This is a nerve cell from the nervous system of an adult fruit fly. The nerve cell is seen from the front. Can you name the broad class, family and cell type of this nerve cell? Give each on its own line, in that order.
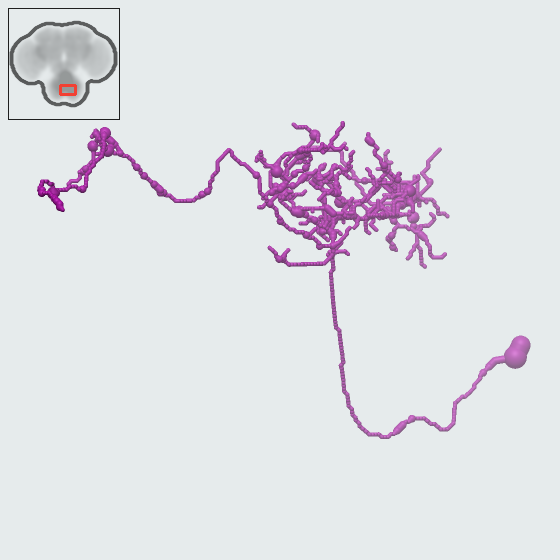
nerve-cord intrinsic neuron
hemilineage 10B
IN10B055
